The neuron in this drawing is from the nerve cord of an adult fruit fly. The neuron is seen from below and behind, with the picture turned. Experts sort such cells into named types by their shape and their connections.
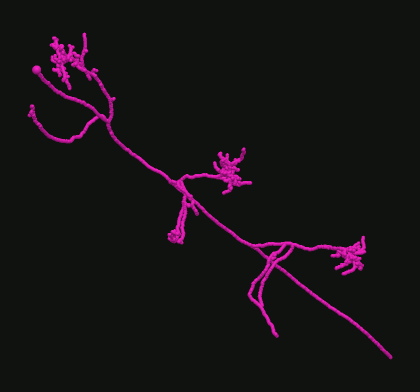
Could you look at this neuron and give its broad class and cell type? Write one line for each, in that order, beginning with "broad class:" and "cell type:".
broad class: ascending neuron
cell type: ANXXX127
